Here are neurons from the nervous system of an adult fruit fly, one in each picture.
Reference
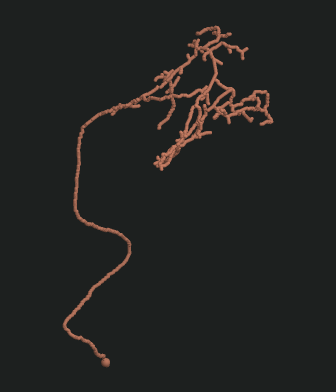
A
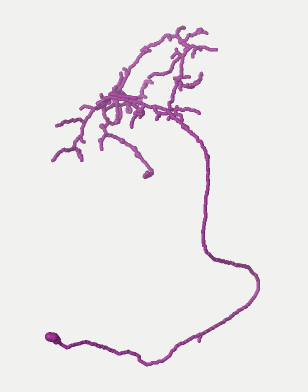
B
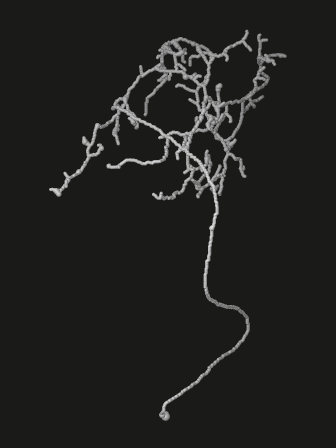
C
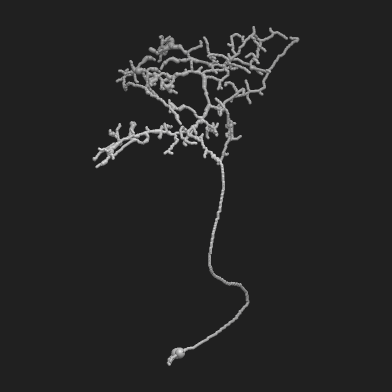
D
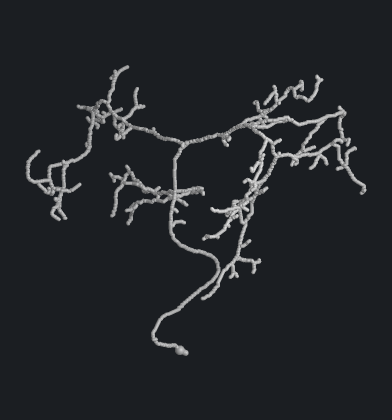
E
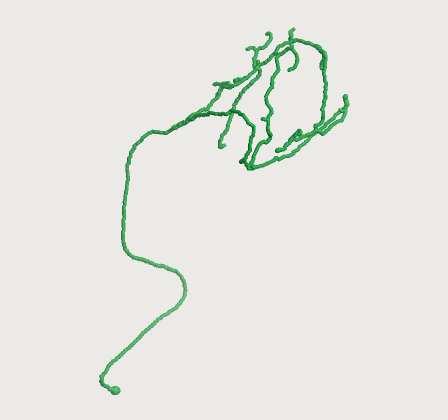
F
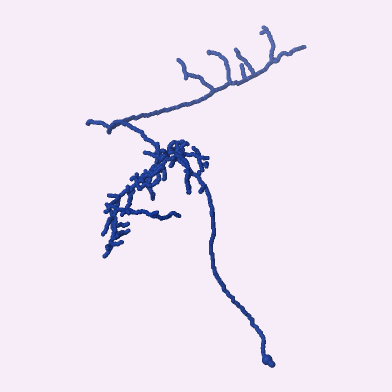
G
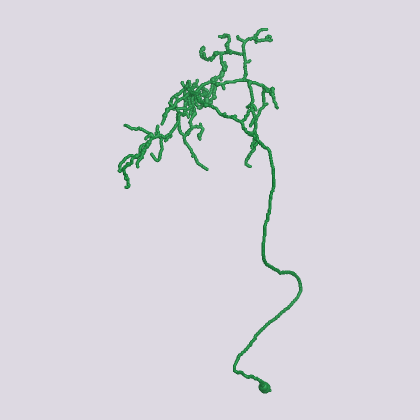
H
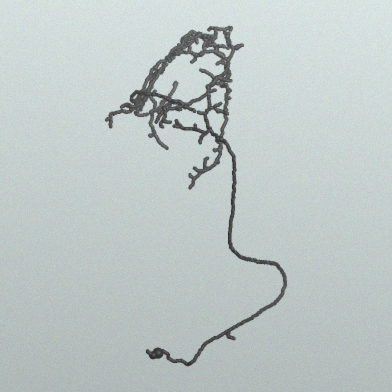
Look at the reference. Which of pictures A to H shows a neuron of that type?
G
